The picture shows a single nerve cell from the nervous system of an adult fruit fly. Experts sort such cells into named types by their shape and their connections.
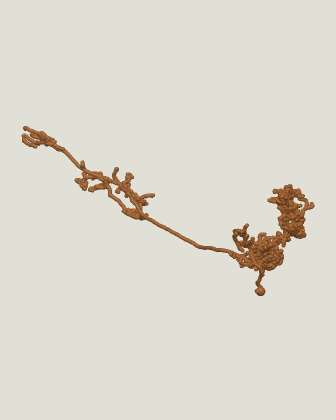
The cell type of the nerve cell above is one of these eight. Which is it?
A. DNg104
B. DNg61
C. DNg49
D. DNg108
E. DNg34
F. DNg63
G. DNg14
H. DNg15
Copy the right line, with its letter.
A. DNg104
